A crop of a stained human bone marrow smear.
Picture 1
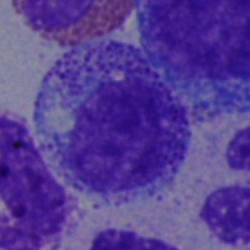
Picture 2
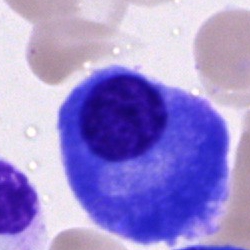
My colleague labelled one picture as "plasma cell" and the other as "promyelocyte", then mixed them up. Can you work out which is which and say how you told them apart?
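Picture 1 shows a promyelocyte; picture 2 shows a plasma cell. In picture 1 the cytoplasm is pale blue-grey and forms a rim that is widest at the upper left, whereas in picture 2 it is abundant and deep blue. Dark purple granules are scattered through the cytoplasm in picture 1, most densely near the outer edge. Each cell has a paler cytoplasmic area next to the nucleus: in picture 1 a granule-poor area just to its left, in picture 2 a zone just below it. The chromatin in picture 1 is dark purple with a fairly even, finely textured pattern, while in picture 2 no distinct nucleolus is visible in the nucleus.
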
